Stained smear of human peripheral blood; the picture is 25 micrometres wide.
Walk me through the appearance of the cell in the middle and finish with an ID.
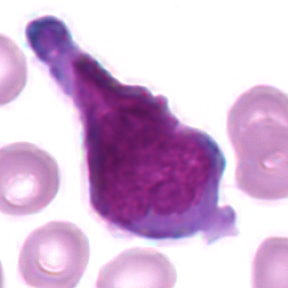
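Shape first: the cell is elongated, tapering to a narrow tail toward the upper left. Next, the nucleus: it fills most of the cell. Then the outline: a small knob-like projection juts out from the lower right corner. Finally, the cytoplasm: no distinct granules are visible in it. Name: atypical promyelocyte.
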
